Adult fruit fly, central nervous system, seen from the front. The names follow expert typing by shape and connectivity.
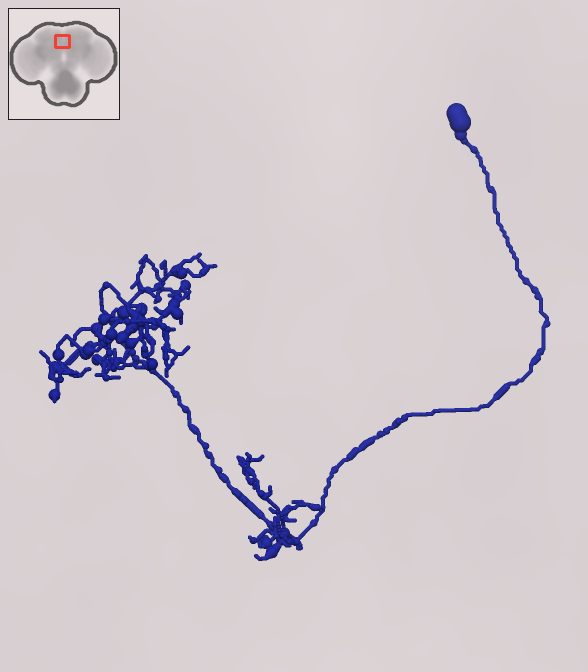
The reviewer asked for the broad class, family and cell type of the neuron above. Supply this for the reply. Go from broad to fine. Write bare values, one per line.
central-brain intrinsic neuron
class CX
vDeltaE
